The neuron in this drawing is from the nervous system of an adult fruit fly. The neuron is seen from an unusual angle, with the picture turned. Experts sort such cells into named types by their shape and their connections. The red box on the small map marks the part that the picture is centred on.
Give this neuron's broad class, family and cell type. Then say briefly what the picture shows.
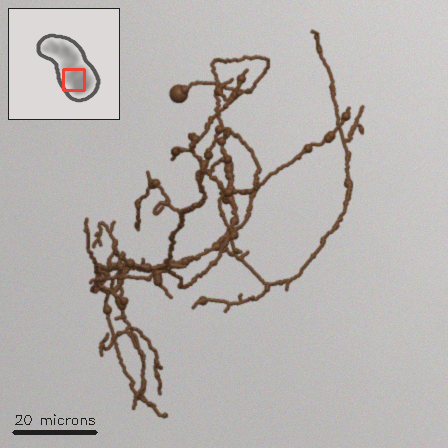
Its broad class is central-brain intrinsic neuron. Its family is hemilineage AOTUv3_dorsal. It is of cell type SMP019. The cell body can be seen at the top of the picture. By the scale bar it is about 95 microns tall in this view. Dozens of branch ends can be seen.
